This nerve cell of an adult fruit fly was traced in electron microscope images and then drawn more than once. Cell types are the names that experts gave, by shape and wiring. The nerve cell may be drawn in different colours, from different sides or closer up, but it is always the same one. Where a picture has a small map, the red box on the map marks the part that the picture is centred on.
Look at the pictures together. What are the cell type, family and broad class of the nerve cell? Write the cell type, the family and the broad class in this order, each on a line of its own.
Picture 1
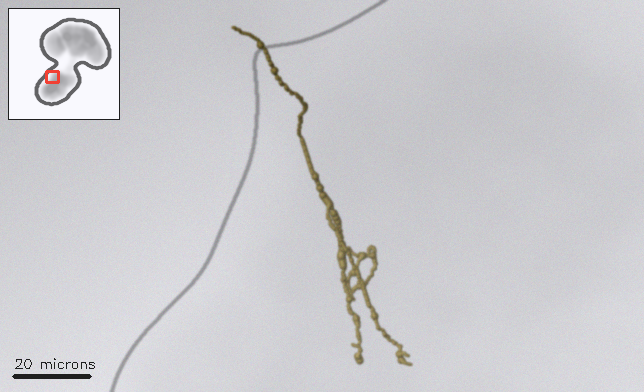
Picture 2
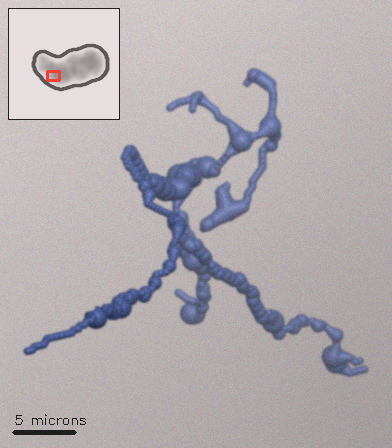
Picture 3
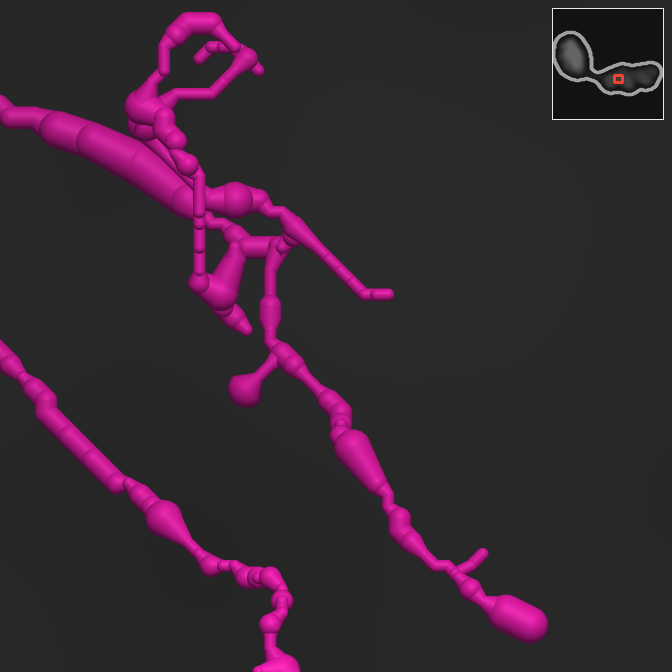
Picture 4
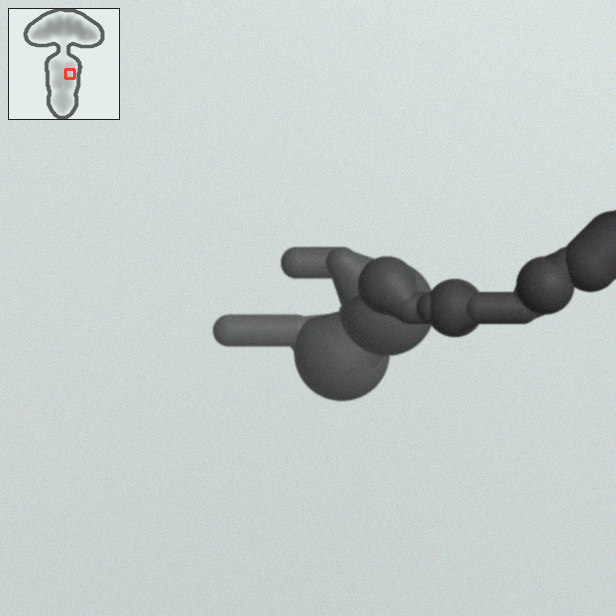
SNta04
class mechanosensory tactile
sensory neuron entering the nerve cord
